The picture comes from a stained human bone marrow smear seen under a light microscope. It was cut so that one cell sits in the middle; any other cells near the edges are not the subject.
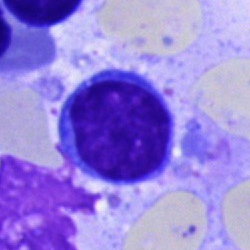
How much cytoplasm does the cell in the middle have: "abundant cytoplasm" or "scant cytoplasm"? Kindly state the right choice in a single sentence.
Around its nucleus, the cell has no more than a narrow rim of cytoplasm.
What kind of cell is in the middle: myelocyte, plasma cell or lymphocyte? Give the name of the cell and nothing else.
lymphocyte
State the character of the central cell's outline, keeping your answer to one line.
Its surface contour is regular and smooth, without any protrusions.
